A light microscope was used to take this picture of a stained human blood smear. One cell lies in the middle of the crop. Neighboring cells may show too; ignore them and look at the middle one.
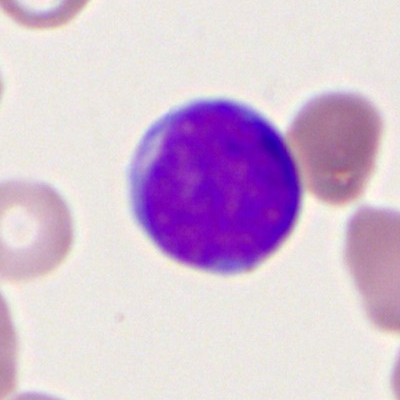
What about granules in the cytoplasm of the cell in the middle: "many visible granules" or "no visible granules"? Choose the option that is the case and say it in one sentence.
No visible granules are present in the cytoplasm of the cell.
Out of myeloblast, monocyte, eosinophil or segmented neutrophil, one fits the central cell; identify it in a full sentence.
The cell in the exact centre of the crop is a myeloblast.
